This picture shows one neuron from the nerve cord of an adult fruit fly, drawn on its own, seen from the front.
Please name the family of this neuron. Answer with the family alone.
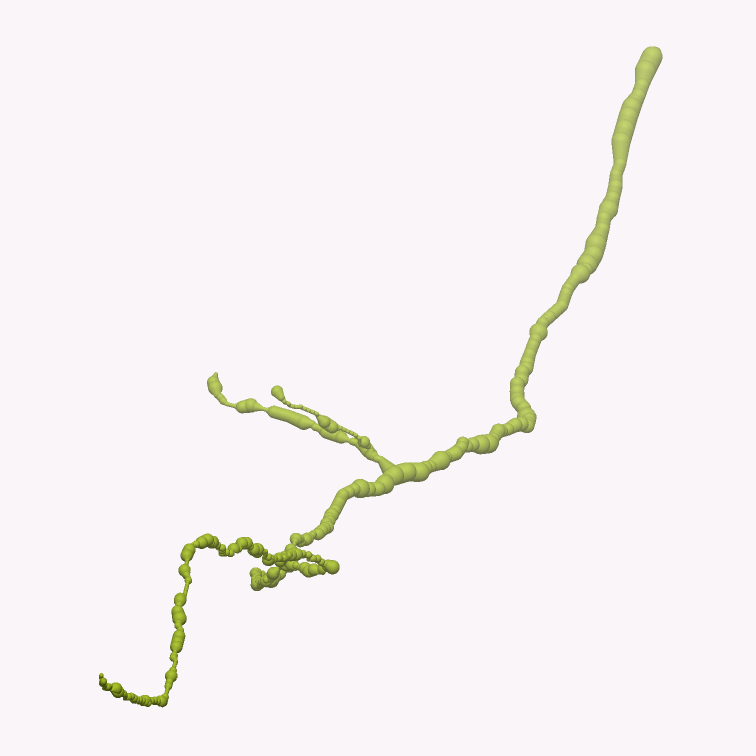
class mechanosensory proprioceptive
